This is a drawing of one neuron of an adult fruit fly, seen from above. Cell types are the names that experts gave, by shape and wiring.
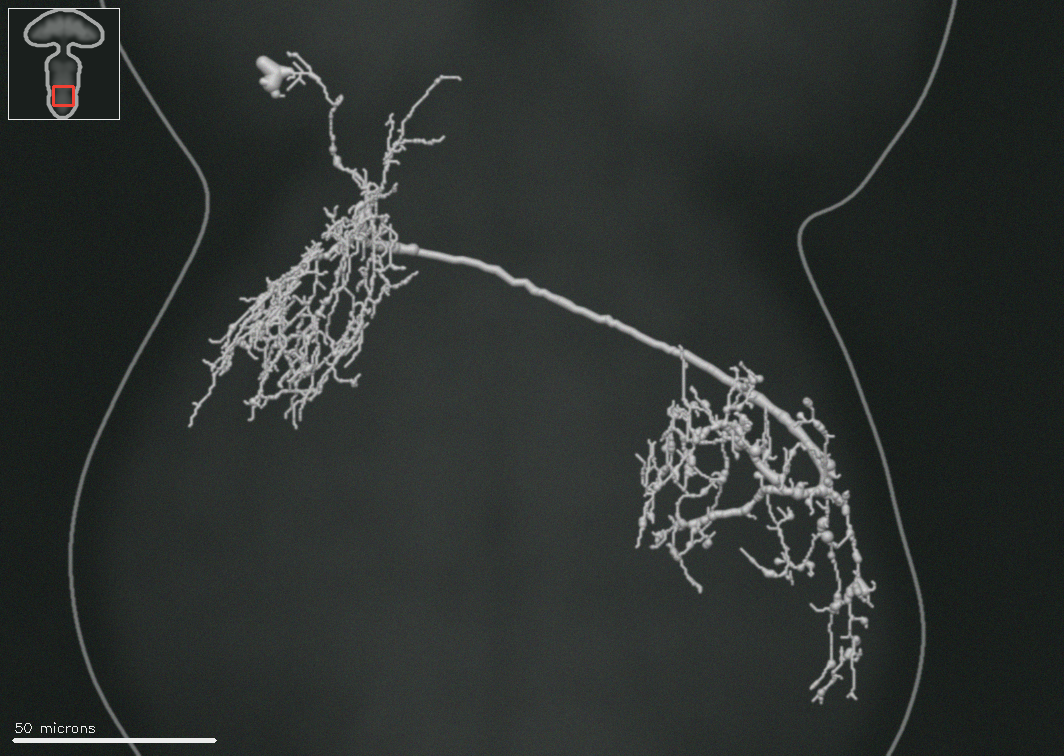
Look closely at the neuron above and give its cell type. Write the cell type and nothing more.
IN01A025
